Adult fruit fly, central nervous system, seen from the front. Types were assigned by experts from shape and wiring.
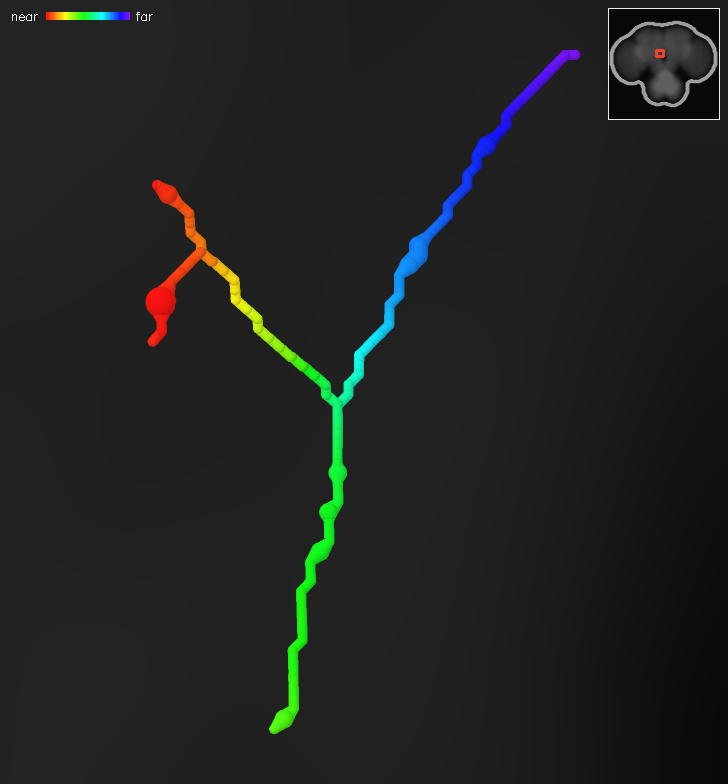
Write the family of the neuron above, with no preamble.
class olfactory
